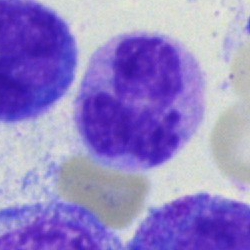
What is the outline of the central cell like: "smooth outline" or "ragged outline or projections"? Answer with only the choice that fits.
Smooth outline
